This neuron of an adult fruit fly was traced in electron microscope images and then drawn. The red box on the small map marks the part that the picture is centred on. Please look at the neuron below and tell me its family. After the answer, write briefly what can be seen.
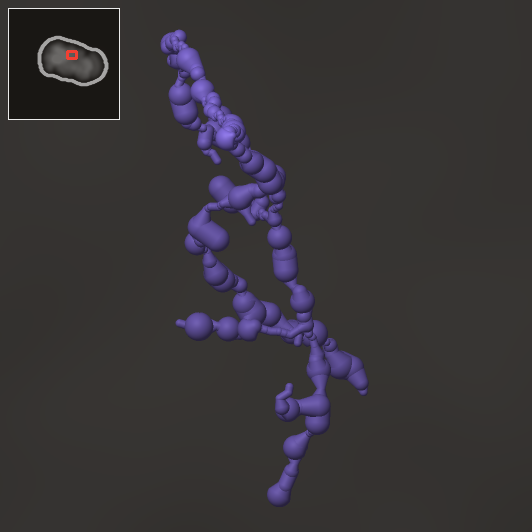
The name of its family is class mechanosensory. It is a sensory neuron entering the brain. No cell body is drawn. It has a dozen or fewer branch ends.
